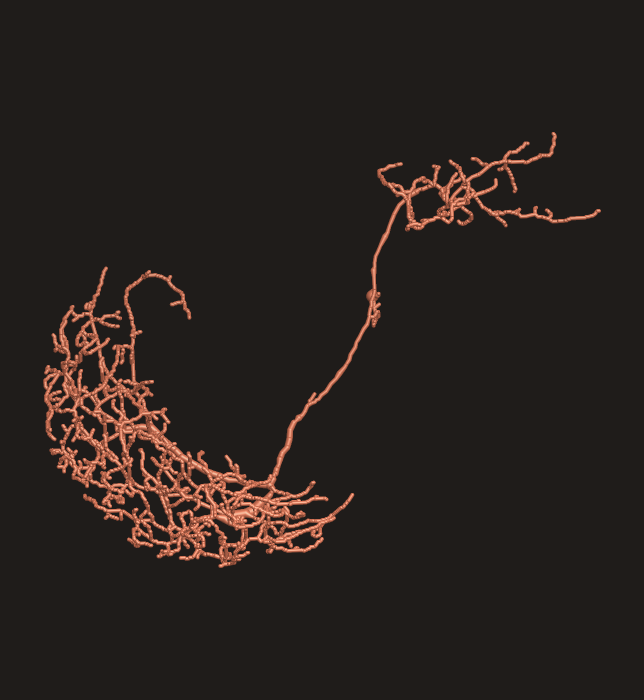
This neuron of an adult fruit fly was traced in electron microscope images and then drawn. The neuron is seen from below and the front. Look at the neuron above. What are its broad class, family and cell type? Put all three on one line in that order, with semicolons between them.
visual projection neuron; LPT; LPT52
